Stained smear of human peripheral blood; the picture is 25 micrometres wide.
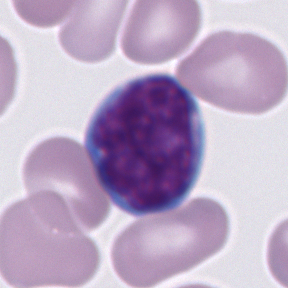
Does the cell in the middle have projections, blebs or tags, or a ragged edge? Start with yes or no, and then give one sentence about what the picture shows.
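No. The cell has a smooth, rounded outline.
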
